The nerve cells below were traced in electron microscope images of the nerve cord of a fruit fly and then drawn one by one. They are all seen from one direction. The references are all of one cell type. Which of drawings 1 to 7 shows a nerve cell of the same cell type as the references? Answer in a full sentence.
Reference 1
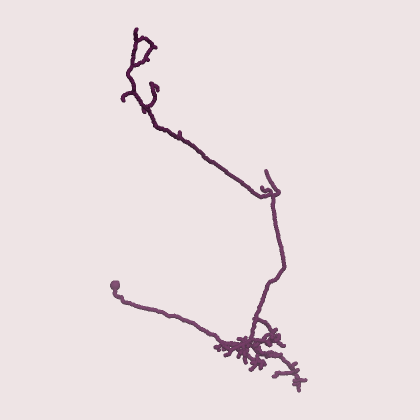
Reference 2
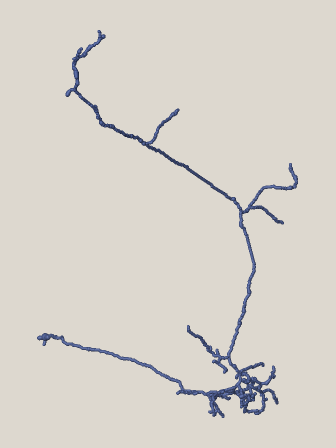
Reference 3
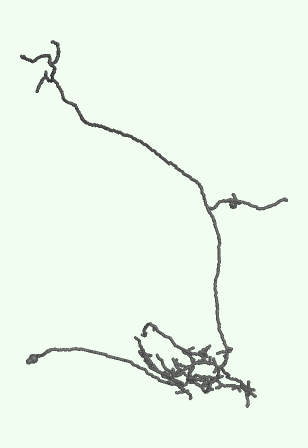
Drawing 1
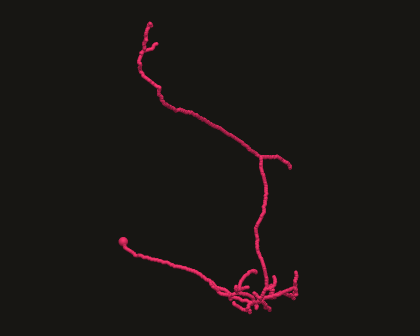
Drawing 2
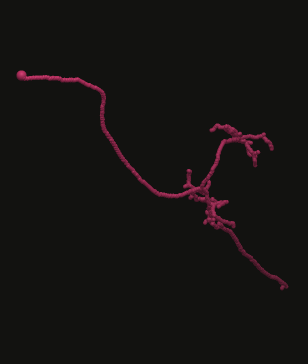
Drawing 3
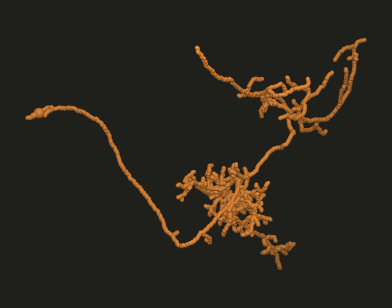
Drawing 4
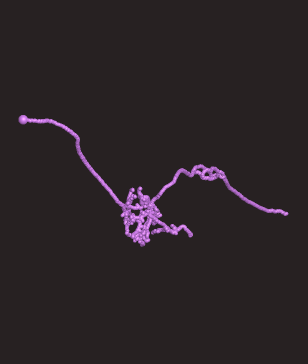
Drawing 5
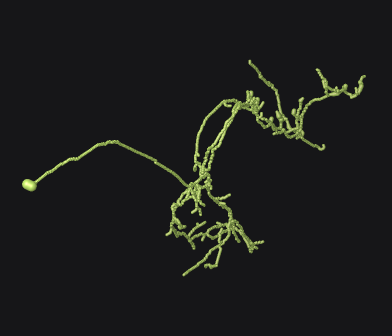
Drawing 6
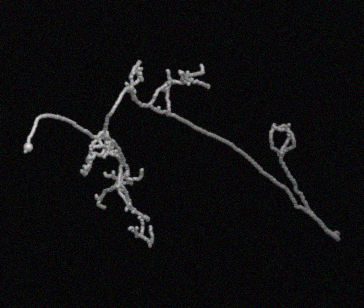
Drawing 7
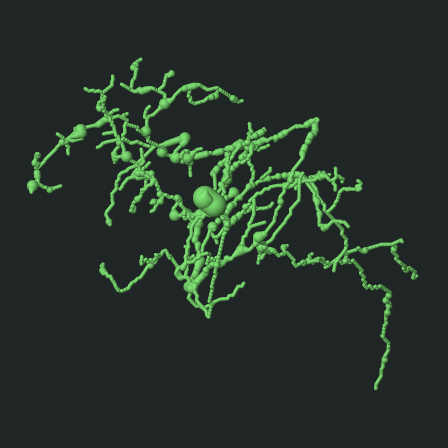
The nerve cell in drawing 1 is of the same cell type.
